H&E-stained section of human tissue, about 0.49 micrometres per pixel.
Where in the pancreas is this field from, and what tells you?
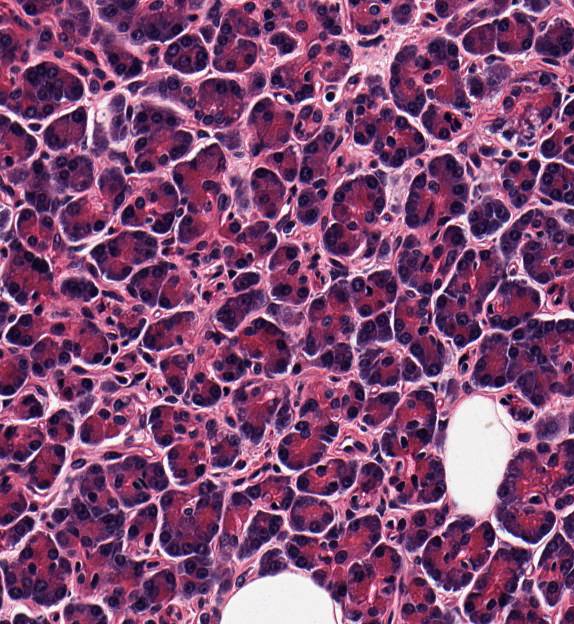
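What you are looking at is exocrine pancreas. Small rounded acini crowd the whole field, and no broad septa divide them into lobules. In each acinus the round, dark, fairly uniform nuclei sit at the outer edge of the cells, away from the centre.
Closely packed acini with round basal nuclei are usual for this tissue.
The cytoplasm stains a deep red-purple.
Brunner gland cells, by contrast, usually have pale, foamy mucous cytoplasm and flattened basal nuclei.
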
